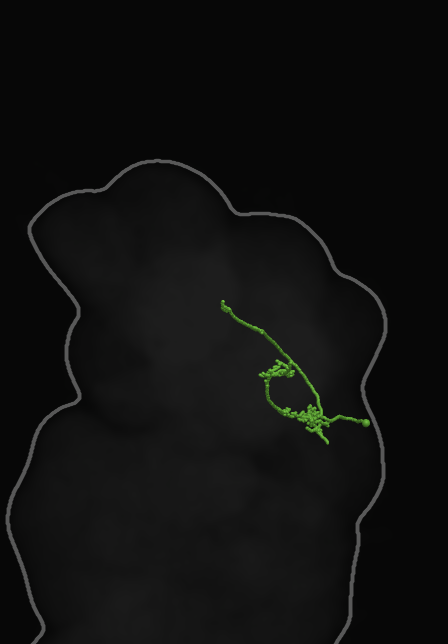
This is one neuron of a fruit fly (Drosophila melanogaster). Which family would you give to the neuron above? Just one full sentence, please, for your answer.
Family-wise, the neuron is hemilineage 10B.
